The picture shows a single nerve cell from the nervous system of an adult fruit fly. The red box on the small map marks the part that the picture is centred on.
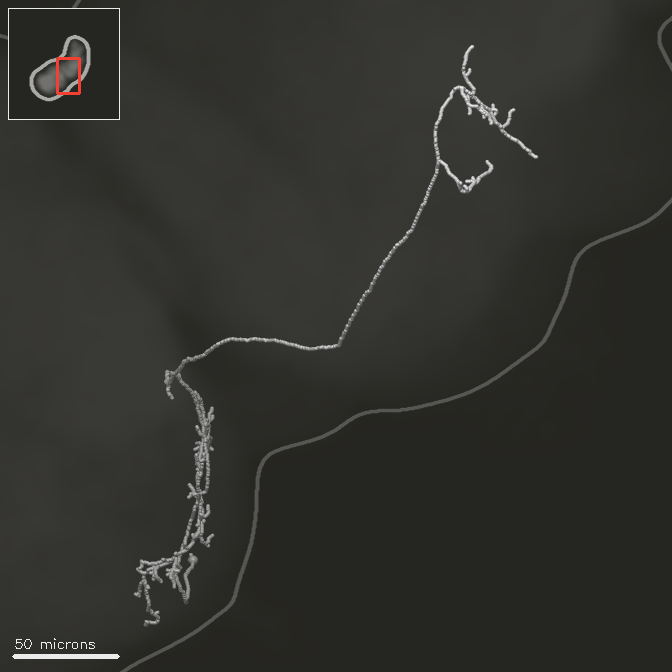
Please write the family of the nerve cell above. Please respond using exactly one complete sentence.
Family membership for the nerve cell is hemilineage MX12.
